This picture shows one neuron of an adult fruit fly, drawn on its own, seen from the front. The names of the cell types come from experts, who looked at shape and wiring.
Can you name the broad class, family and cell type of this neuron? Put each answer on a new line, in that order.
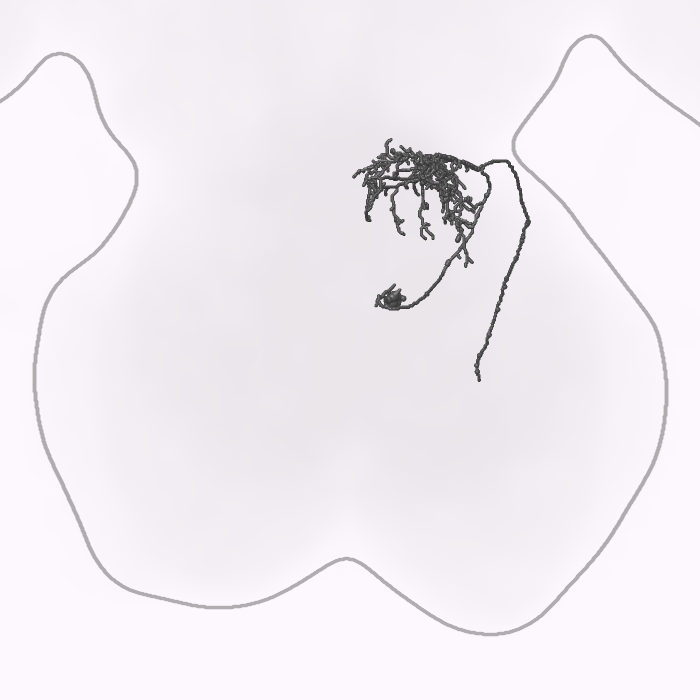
motor neuron of the nerve cord
hemilineage 06A
MNhl87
